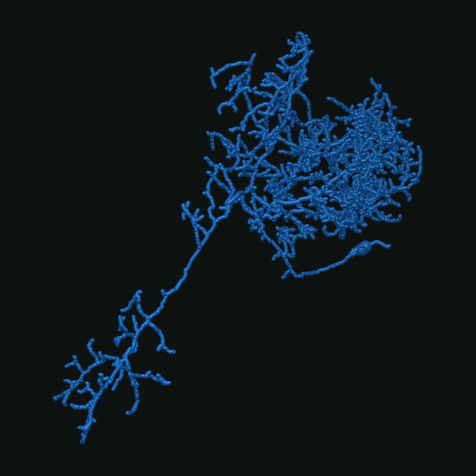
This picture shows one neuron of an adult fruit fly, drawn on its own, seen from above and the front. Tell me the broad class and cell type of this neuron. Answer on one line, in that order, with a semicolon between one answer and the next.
nerve-cord intrinsic neuron; INXXX217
